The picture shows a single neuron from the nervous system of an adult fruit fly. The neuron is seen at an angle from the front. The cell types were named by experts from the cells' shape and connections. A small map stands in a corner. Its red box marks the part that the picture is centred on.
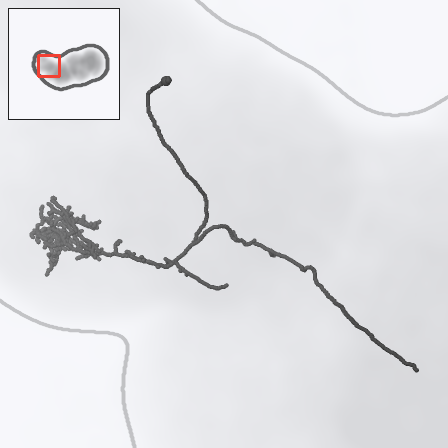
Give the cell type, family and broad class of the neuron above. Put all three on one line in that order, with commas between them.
IN23B074, hemilineage 23B, nerve-cord intrinsic neuron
